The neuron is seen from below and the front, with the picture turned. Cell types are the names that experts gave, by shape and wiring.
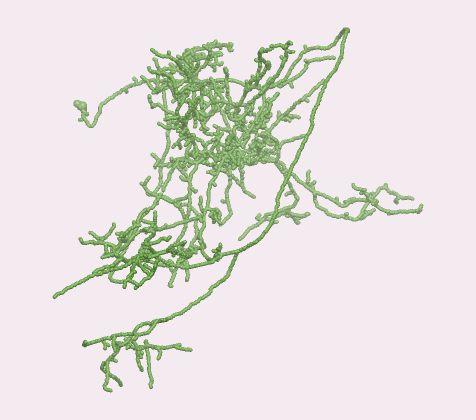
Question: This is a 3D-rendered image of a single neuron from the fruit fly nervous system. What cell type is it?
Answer: CL335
